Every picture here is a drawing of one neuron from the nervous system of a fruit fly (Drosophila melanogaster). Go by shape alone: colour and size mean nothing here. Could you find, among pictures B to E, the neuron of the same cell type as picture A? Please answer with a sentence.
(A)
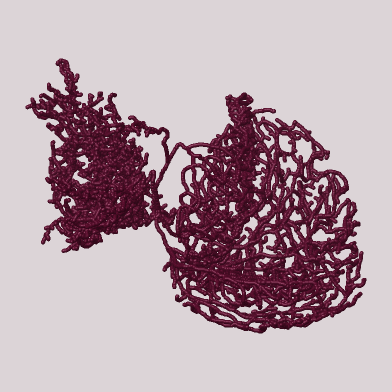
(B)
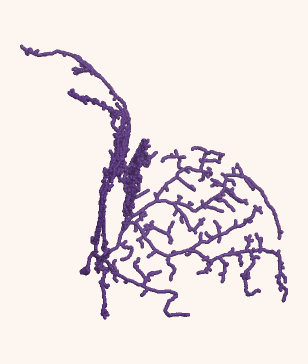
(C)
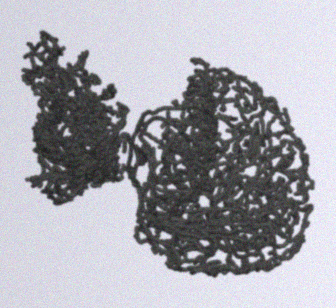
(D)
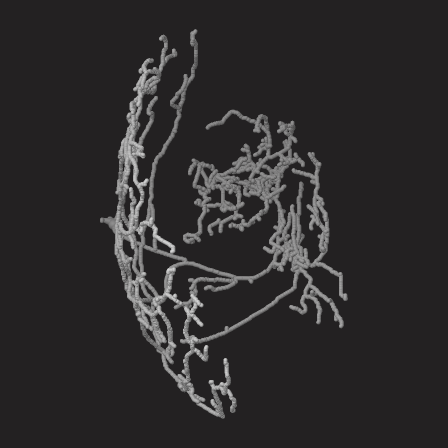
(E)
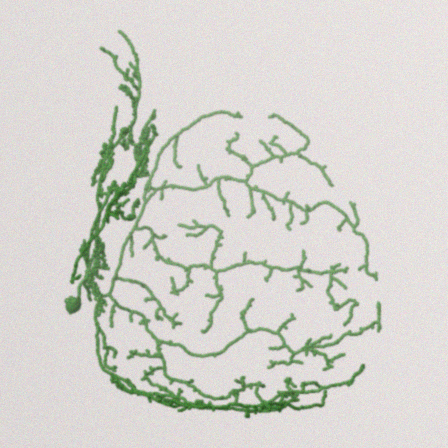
The neuron in picture C is of the same cell type.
